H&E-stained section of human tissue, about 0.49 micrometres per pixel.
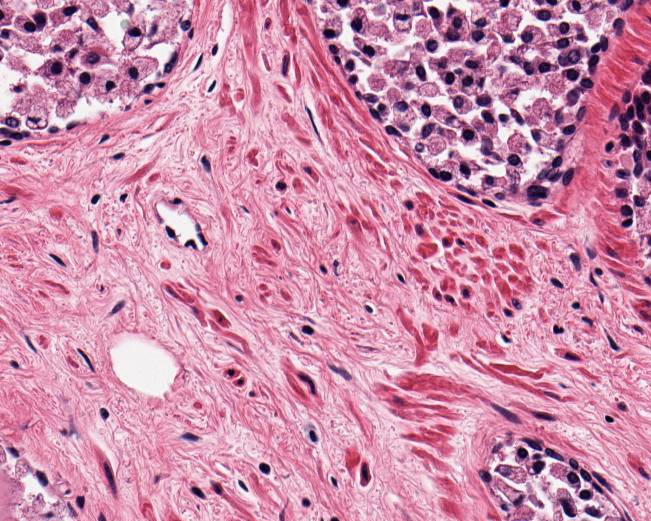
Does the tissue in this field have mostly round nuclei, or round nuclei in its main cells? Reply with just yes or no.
Yes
